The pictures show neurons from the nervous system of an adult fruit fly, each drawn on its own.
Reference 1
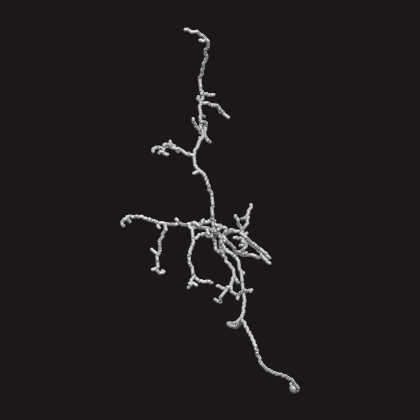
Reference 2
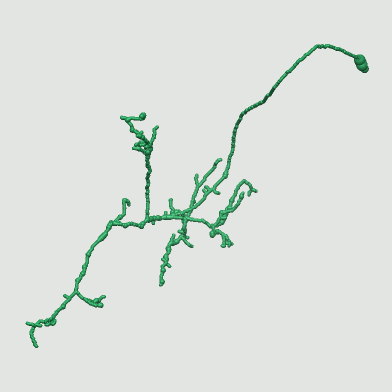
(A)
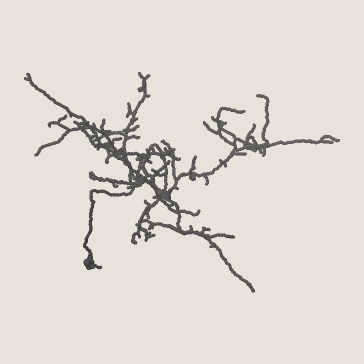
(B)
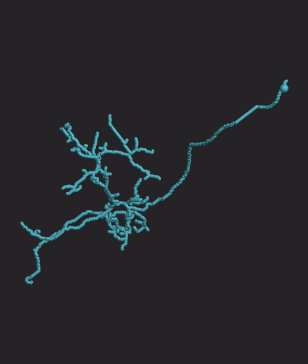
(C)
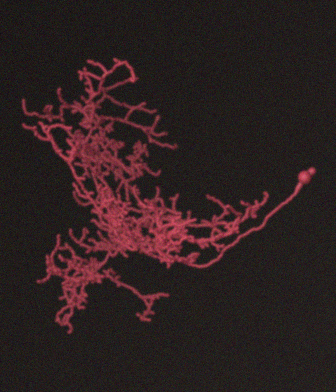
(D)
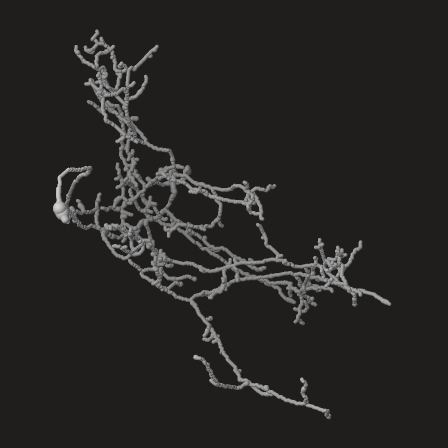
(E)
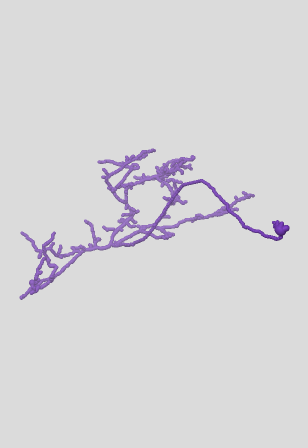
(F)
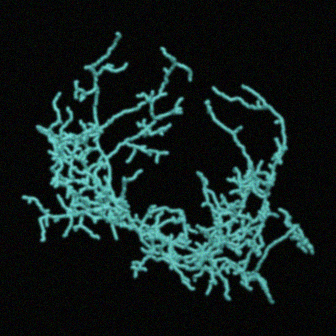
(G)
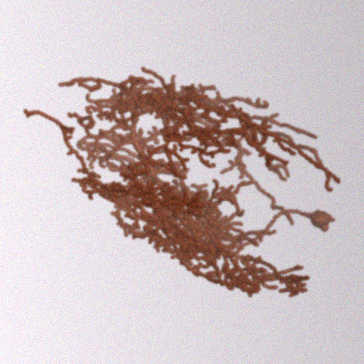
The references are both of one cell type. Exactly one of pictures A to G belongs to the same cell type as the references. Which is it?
Picture B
